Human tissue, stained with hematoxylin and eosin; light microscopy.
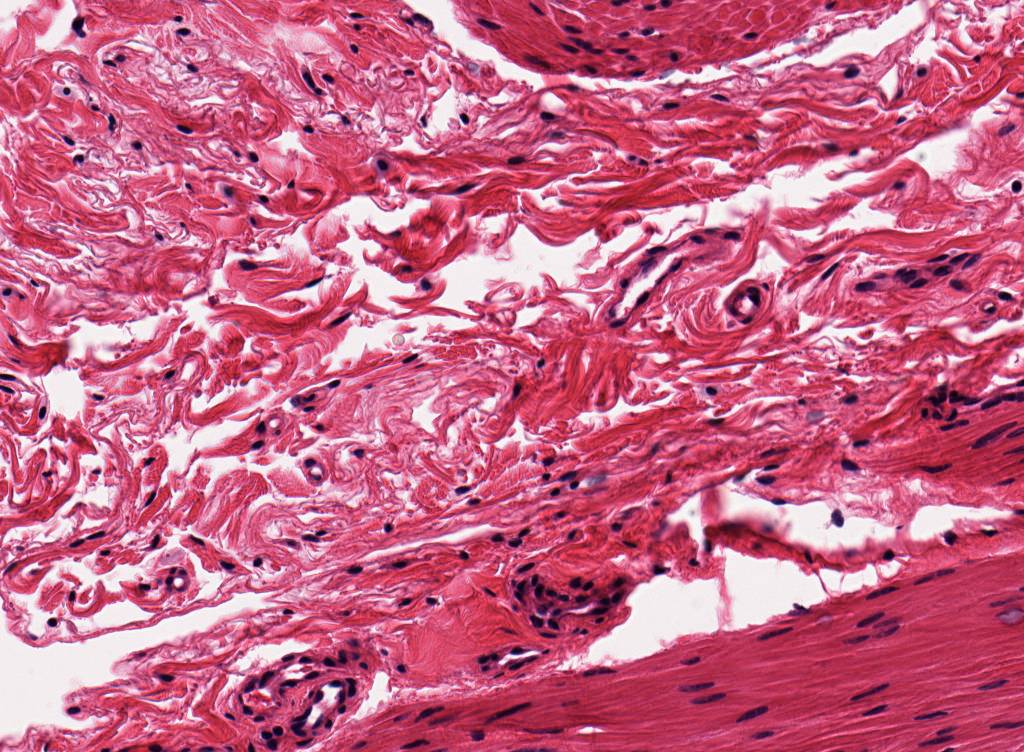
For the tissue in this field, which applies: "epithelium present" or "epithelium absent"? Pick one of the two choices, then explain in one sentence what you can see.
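Epithelium absent. No fat cells and no epithelium are present anywhere in the field.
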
